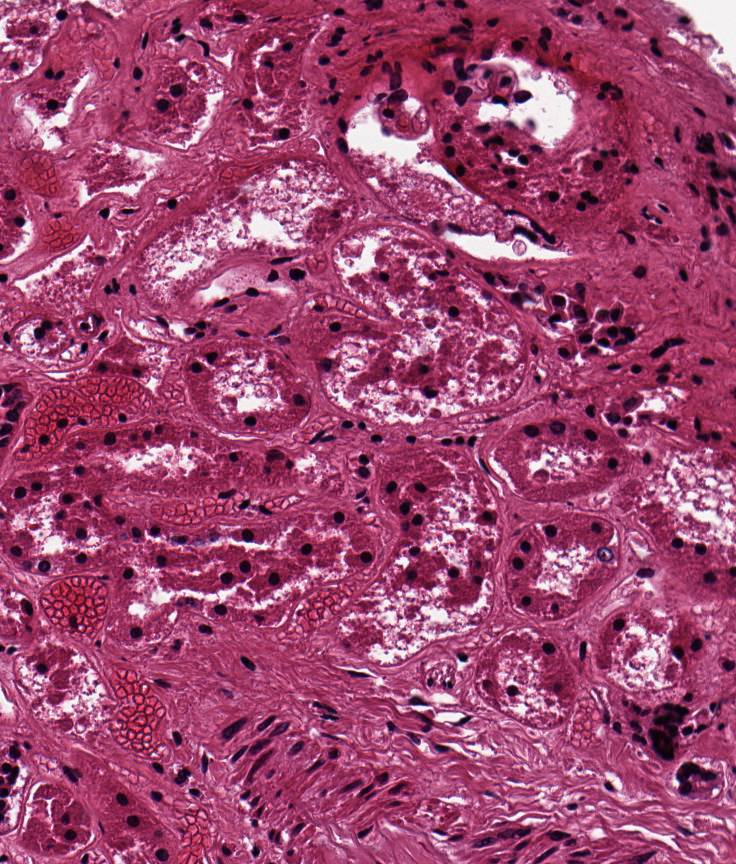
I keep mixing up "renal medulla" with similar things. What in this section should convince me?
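This section is renal medulla. Tubules: single layer of cuboidal cells with abundant pink cytoplasm; nuclei small, round, dark, of fairly uniform size.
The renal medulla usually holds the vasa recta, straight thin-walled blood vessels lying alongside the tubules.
Fits: small rounded spaces packed with red blood cells lie between the tubules, mostly on the left, in keeping with vessels beside tubules. Also seen: along the bottom runs a band of wavy spindle cells with elongated nuclei.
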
